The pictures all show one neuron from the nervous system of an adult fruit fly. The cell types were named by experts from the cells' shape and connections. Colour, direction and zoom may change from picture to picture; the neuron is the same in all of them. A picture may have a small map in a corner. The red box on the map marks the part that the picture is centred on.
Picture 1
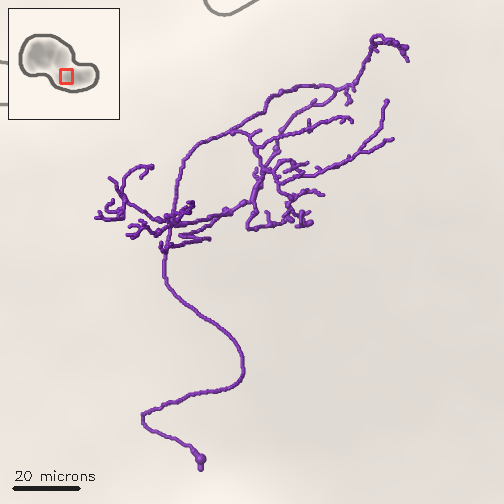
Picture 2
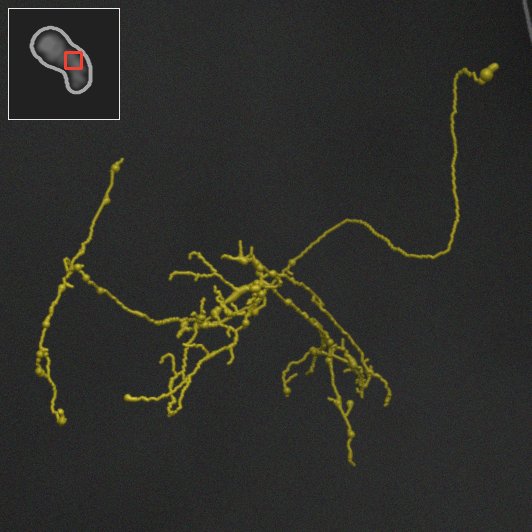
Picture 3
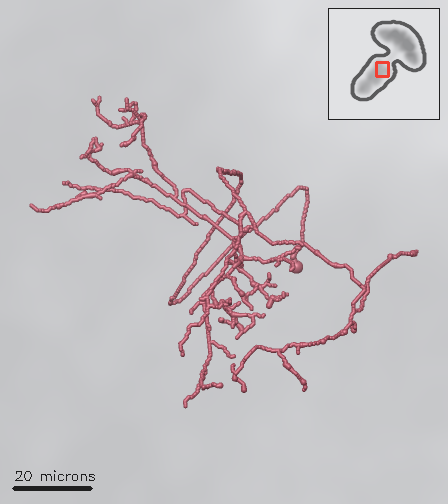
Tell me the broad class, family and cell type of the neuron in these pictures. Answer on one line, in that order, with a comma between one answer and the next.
nerve-cord intrinsic neuron, hemilineage 02A, IN02A056_a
